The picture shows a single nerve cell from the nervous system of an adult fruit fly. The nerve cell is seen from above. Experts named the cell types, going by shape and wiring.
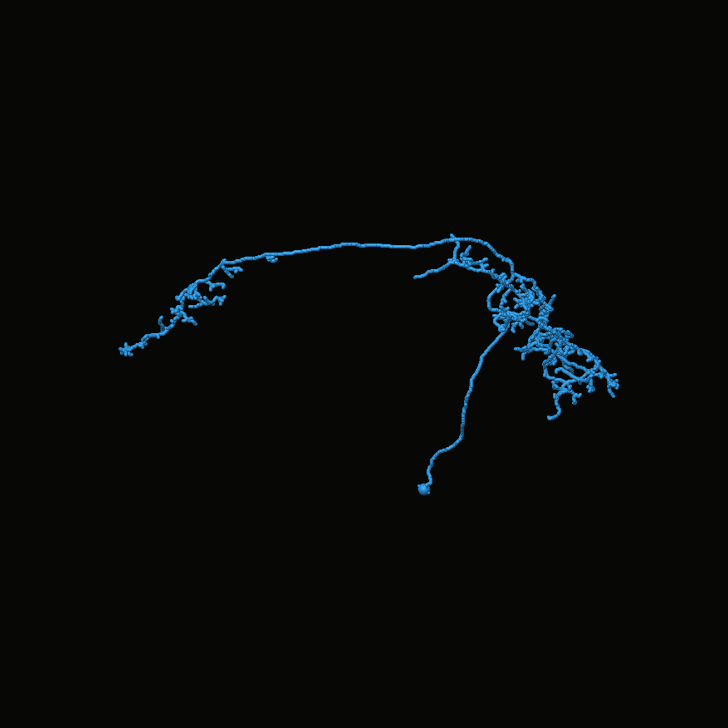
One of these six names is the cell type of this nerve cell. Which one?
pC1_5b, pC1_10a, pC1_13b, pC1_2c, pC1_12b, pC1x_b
pC1_2c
